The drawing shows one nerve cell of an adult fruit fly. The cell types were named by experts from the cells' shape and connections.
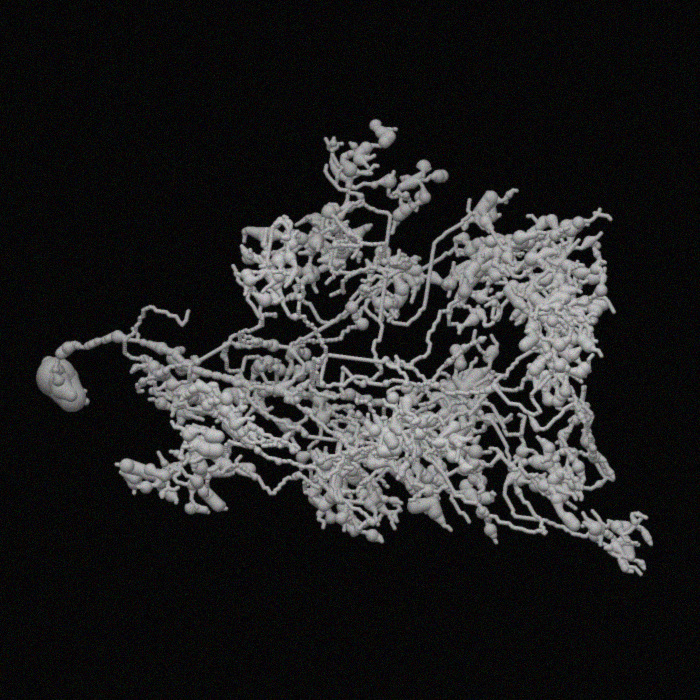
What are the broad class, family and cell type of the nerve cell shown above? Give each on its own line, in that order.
central-brain intrinsic neuron
hemilineage ALl1_dorsal
lLN2P_c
